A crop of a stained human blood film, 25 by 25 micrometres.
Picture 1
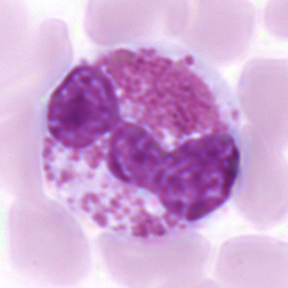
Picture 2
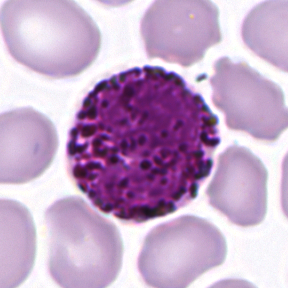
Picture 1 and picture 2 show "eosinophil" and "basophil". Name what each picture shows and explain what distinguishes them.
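Let me see: picture 1 shows the eosinophil, and picture 2 shows the basophil. In the eosinophil the nucleus falls into three lobes, and coarse round granules of fairly even size pack the cytoplasm, lying both above and below the nucleus.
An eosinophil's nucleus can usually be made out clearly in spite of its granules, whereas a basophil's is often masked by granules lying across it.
That matches the basophil here, where coarse purple-black granules cover the whole cell and lie over the nucleus, hiding its outline. Its granules also vary in size, and they are most crowded along the cell's edge.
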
